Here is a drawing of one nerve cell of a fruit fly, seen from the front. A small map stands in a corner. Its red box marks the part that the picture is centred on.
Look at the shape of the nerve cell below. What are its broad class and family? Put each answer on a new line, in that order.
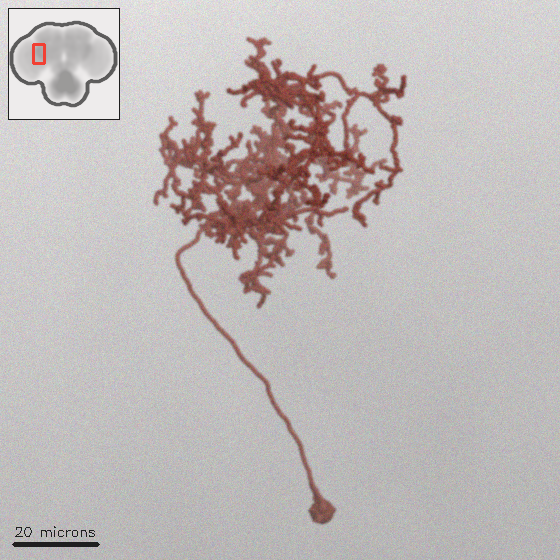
central-brain intrinsic neuron
hemilineage VLPl&p1_lateral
